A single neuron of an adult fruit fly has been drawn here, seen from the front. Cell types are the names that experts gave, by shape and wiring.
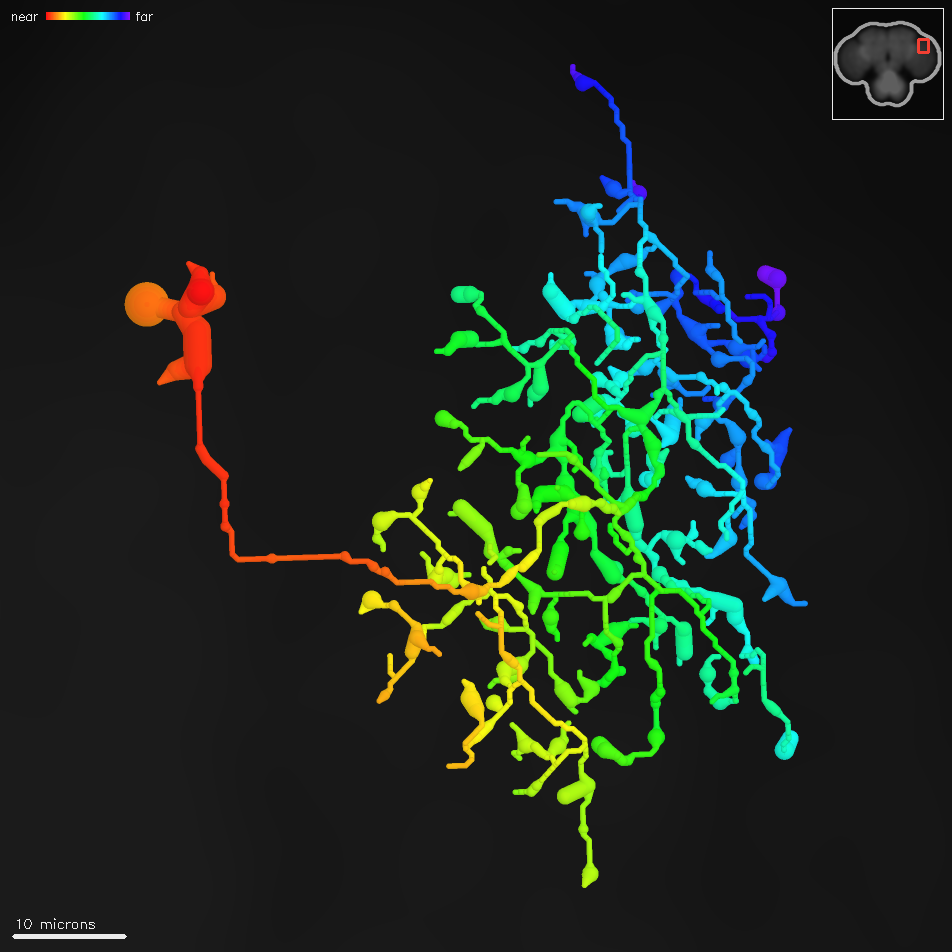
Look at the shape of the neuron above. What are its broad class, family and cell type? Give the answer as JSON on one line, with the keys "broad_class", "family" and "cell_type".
{"broad_class": "optic-lobe intrinsic neuron", "family": "Dm", "cell_type": "Dm1"}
